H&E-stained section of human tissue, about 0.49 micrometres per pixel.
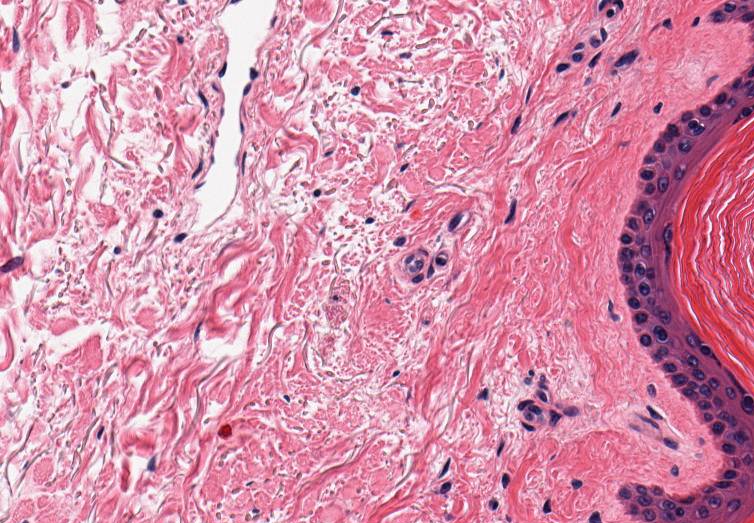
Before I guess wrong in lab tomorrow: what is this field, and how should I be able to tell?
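Here the dermis takes up most of the field, as the fibrous stroma filling everything to the left of the right edge.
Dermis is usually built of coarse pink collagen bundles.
Right against the epithelium, look for a band of dense, compact pink collagen running parallel to the lining. The structure at the right edge is lined by stratified squamous epithelium only a few cells thick, which curves around keratin and bulges toward the left.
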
